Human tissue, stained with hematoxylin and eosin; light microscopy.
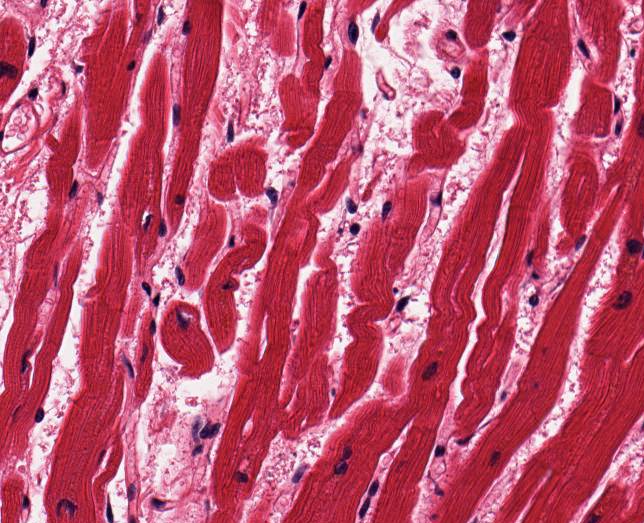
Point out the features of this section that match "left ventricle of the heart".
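This is the left ventricle of the heart, and two things in the fibres go well with that. Look first at the fibres that branch and join their neighbours.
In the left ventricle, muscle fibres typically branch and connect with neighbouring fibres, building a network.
Now the nuclei: they are oval and sit centrally within the fibres.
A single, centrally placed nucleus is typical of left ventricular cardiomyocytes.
Beyond that, the fibre cytoplasm stains deep red, and left of centre a few fibres are cut across, showing as rounded profiles.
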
